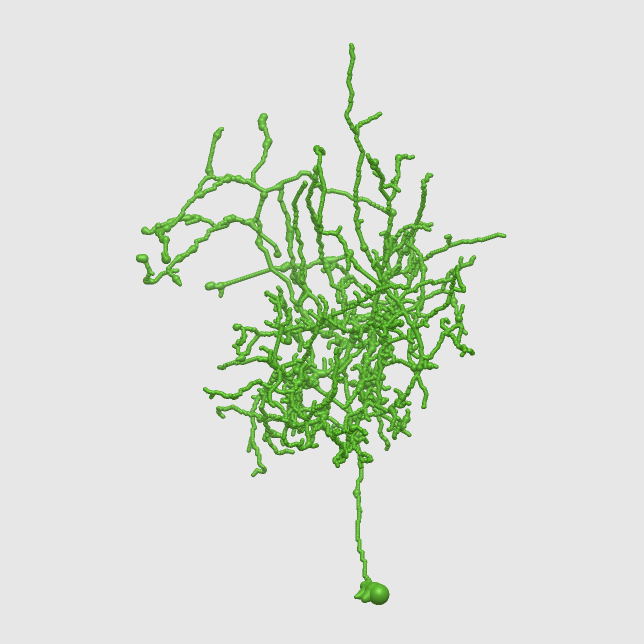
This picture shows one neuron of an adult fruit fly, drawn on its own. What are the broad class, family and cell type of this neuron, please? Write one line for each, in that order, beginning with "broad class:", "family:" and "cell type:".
broad class: central-brain intrinsic neuron
family: hemilineage VLPl&p2_lateral
cell type: AVLP109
